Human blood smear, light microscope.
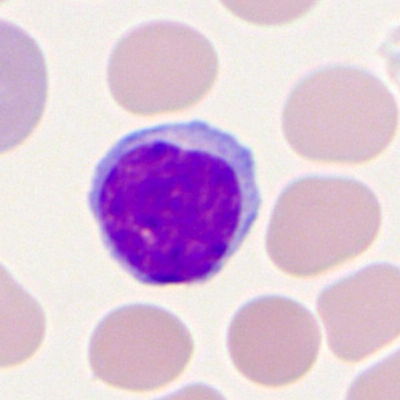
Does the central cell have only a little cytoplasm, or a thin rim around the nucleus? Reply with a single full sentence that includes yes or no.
Yes, the nucleus occupies most of the cell, leaving scant cytoplasm.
